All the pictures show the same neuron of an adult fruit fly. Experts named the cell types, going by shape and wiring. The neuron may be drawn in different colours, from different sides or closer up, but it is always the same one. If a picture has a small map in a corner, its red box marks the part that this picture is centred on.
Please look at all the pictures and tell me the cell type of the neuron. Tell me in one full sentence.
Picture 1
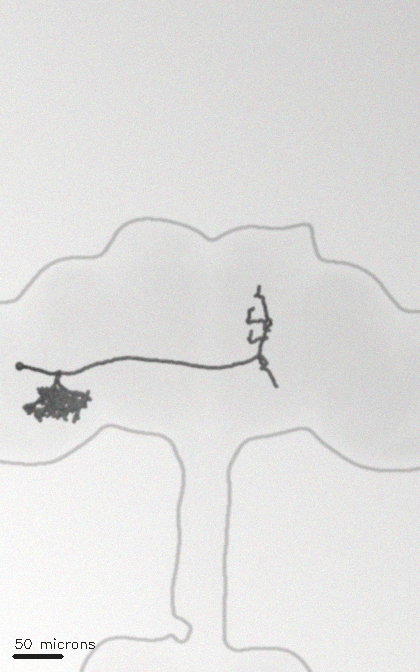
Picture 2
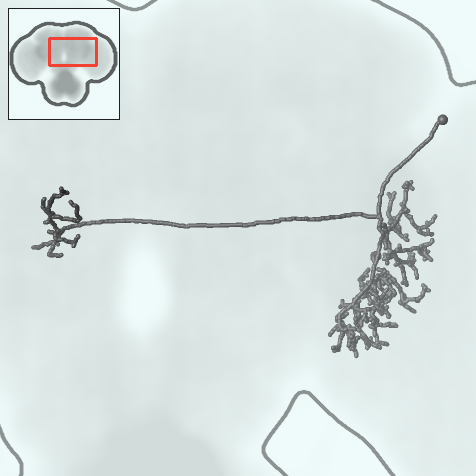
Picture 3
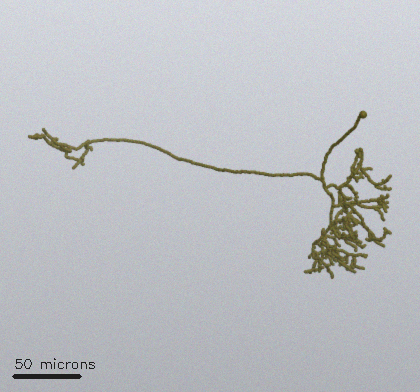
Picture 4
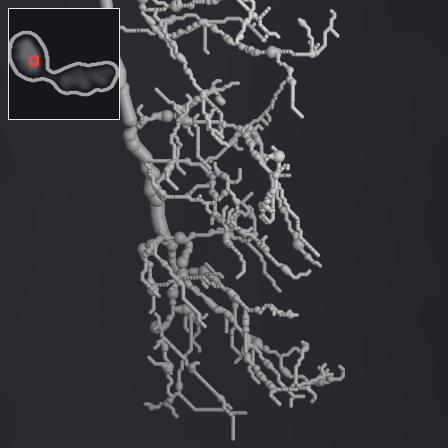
The cell type held by this neuron is LC19.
